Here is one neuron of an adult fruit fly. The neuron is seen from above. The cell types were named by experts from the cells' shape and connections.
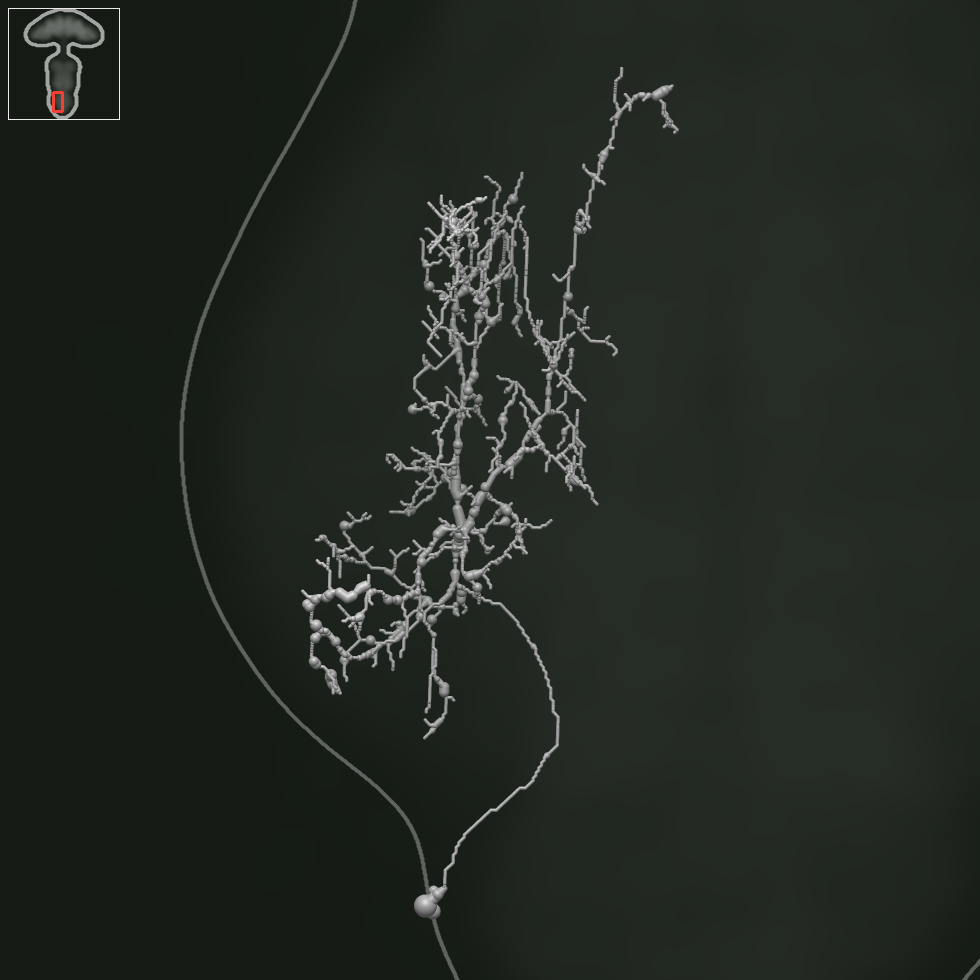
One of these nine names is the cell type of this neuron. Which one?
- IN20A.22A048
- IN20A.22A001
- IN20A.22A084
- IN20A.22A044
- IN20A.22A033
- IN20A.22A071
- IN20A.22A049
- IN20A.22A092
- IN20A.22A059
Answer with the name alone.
IN20A.22A044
